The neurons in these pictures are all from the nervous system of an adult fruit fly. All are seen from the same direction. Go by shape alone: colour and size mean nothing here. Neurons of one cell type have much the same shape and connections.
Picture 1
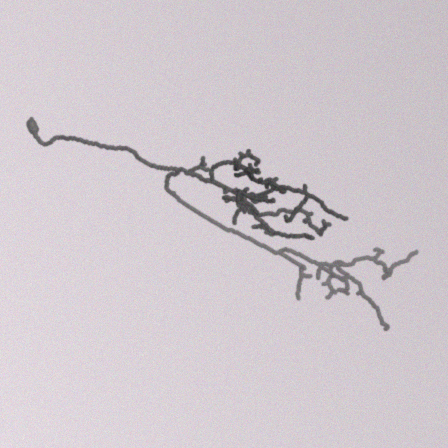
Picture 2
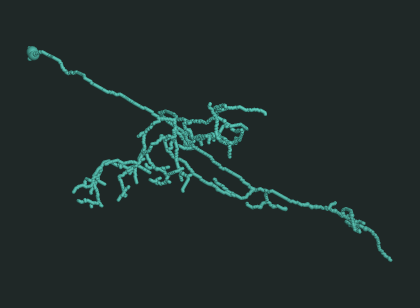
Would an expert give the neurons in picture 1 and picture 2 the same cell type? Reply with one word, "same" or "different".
different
